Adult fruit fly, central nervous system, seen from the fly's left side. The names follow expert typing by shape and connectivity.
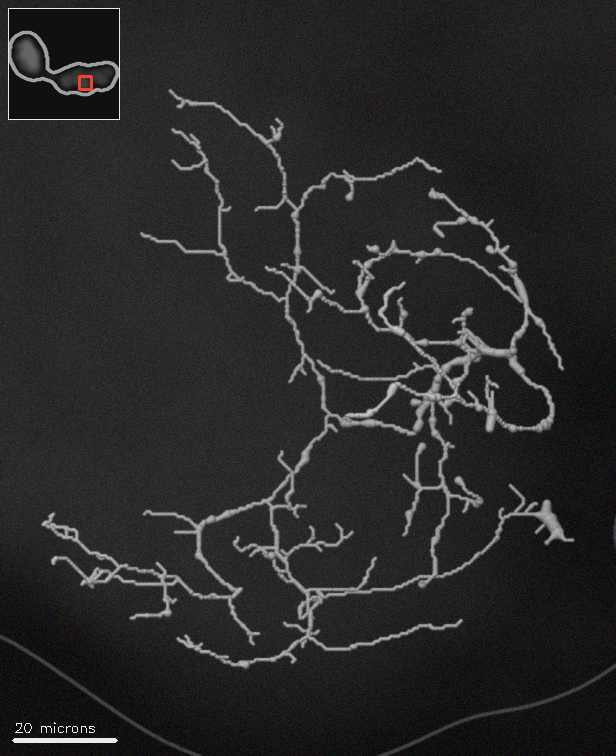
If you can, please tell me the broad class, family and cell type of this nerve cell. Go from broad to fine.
nerve-cord intrinsic neuron; hemilineage 13A; IN13A039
